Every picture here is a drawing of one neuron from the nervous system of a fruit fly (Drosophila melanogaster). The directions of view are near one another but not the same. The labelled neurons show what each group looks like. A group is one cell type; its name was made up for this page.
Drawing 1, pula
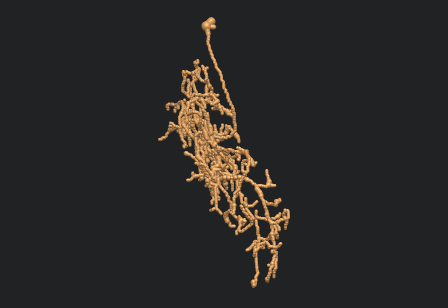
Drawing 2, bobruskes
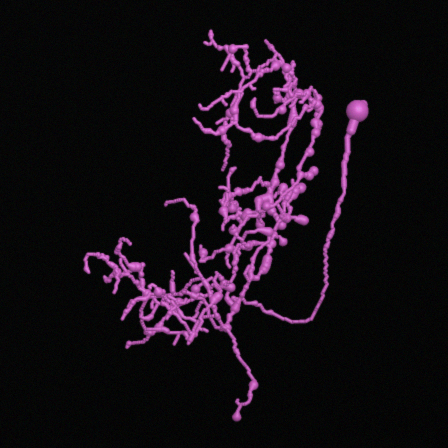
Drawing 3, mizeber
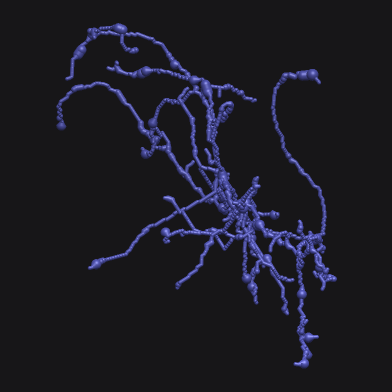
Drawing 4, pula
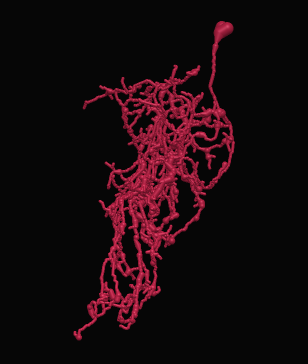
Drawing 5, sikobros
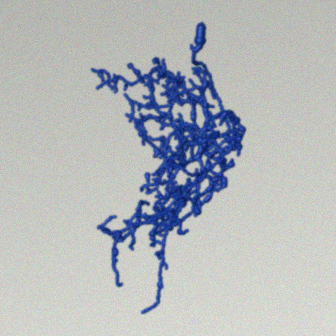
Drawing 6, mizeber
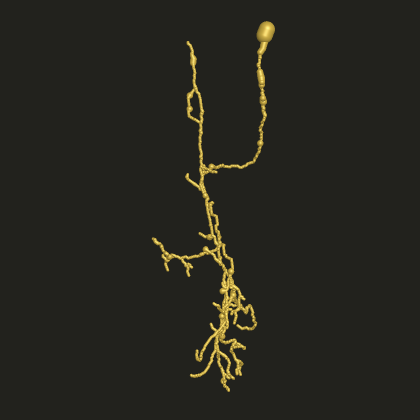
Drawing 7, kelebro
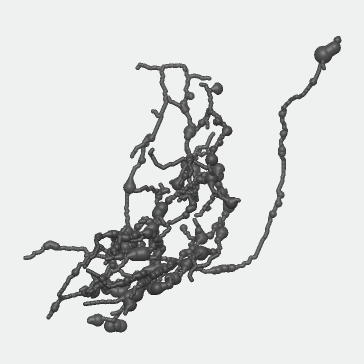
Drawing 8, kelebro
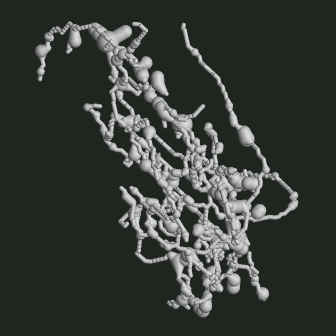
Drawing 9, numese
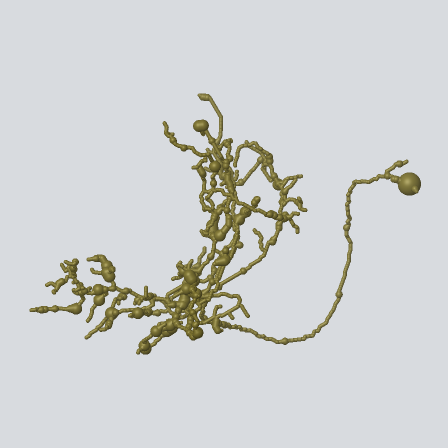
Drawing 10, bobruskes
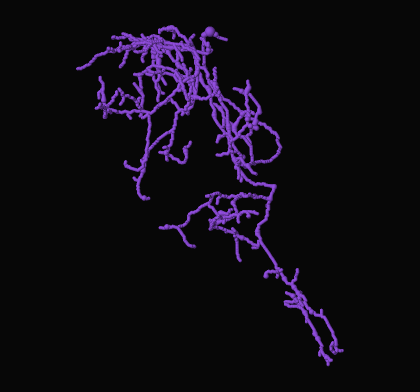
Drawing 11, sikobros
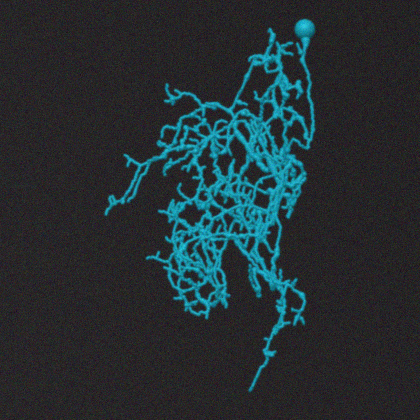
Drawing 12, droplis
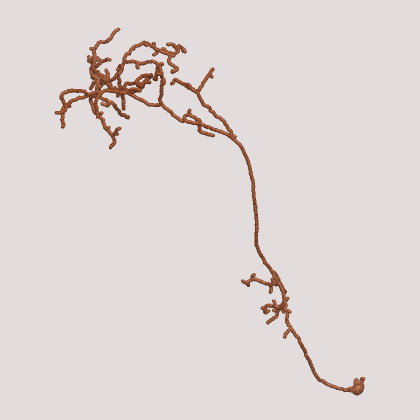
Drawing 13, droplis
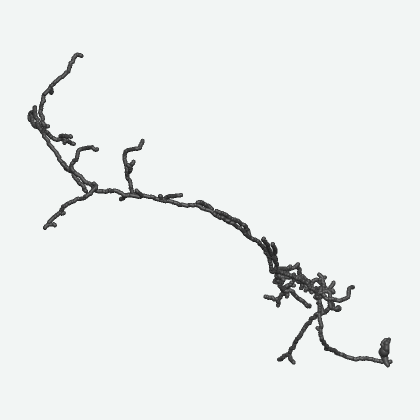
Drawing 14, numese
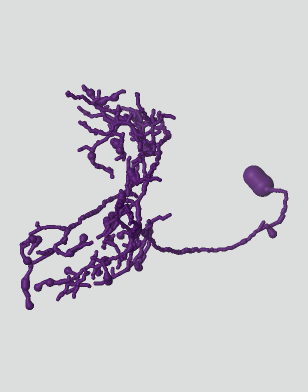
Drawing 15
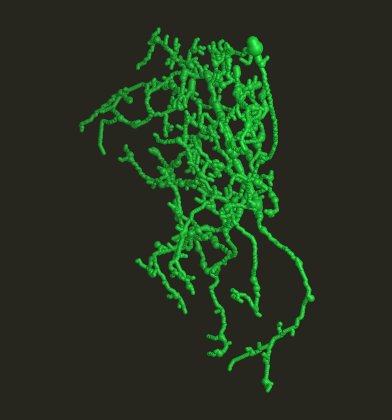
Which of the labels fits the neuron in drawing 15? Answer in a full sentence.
It belongs to sikobros.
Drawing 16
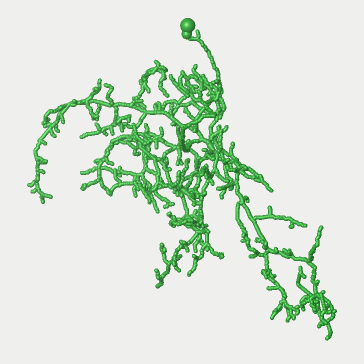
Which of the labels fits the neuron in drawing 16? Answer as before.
It belongs to sikobros.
